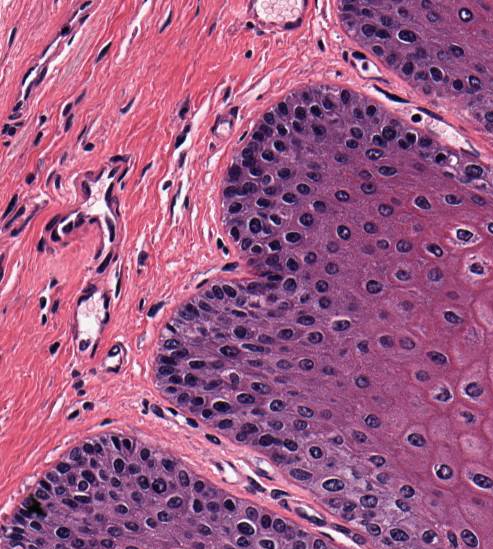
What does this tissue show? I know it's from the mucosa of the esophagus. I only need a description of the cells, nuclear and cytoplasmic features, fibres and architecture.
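Start by following the edges of the epithelial nests: they meet the stroma along smooth, rounded borders. Right at those edges, notice the basal cells with dark oval nuclei lined up in a palisade. Now move toward the right side of the large nest, where the cells grow larger and carry more abundant pink cytoplasm. Finally, in the upper left, small thin-walled vessels sit within the stroma.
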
